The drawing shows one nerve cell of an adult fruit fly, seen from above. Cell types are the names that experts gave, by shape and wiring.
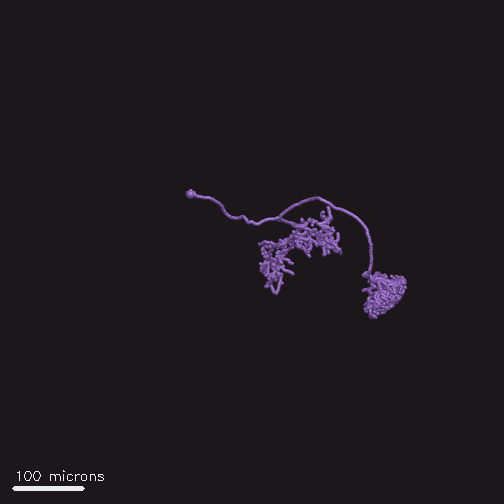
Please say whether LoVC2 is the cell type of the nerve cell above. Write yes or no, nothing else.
no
